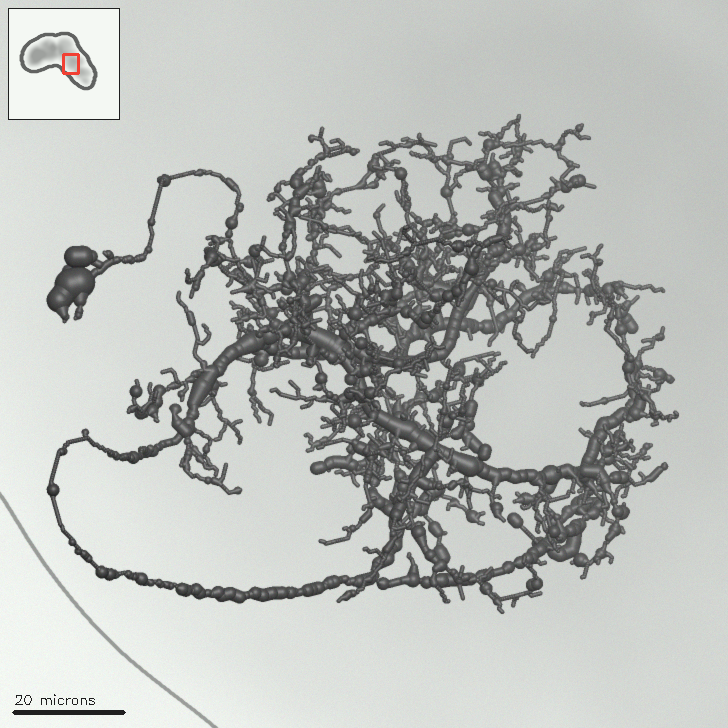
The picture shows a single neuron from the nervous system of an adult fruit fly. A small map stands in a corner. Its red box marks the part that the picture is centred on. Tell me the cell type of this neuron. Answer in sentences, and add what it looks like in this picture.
Its cell type is INXXX466. This is a nerve-cord intrinsic neuron. The cell body can be seen on the left of the picture. From left to right in the picture it spans about 110 microns. More than a hundred branch ends can be seen.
